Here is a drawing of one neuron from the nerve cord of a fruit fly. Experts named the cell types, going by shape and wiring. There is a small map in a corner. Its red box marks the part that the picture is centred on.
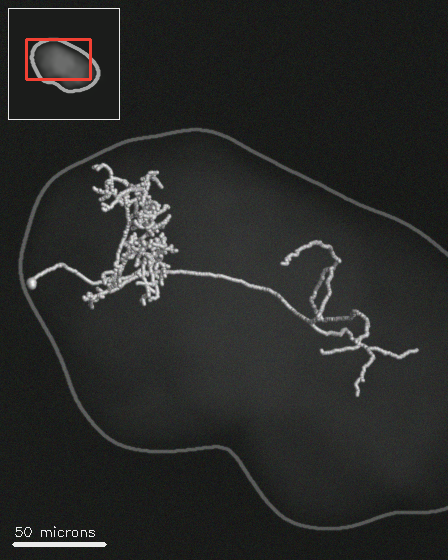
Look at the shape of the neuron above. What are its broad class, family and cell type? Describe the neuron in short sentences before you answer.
By the scale bar it is about 200 microns wide in this view. Dozens of branch ends can be seen. Its broad class is nerve-cord intrinsic neuron. The family is hemilineage 08B. Its cell type is IN08B065.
